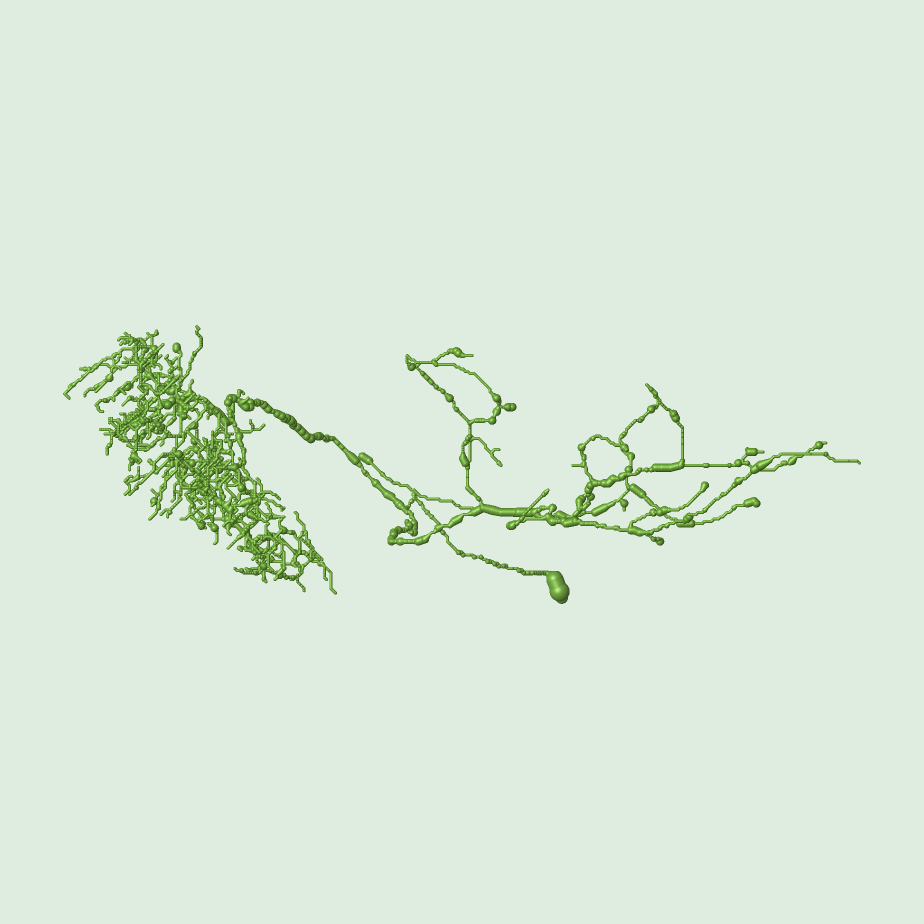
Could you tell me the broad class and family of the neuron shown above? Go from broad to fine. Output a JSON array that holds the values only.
["visual projection neuron", "LT"]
